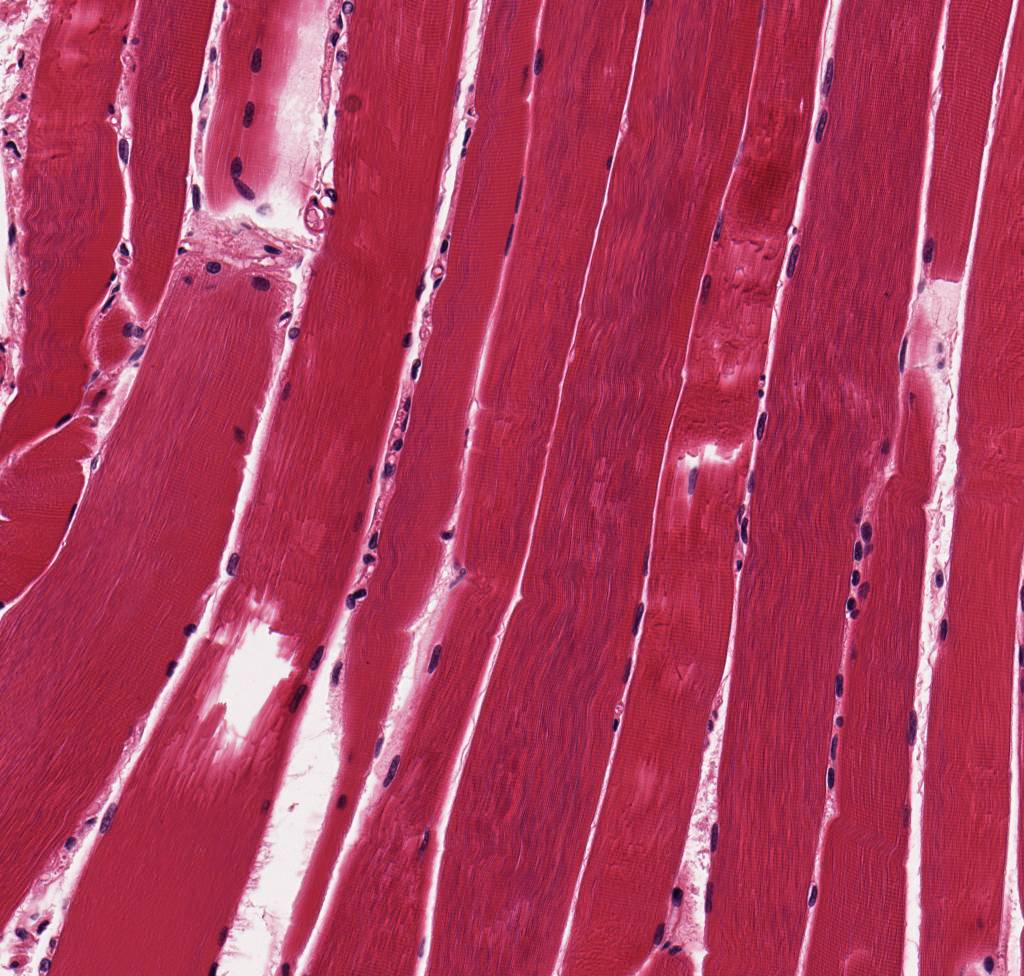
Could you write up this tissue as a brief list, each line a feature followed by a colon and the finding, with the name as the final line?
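Fibres: long, unbranched, parallel, running roughly top to bottom across the whole field
Cross-striations: fine, transverse, along the fibre length
Nuclei: dark, elongated, at the fibre edges rather than central
Branching: none; fibres do not join one another
Name: skeletal muscle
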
